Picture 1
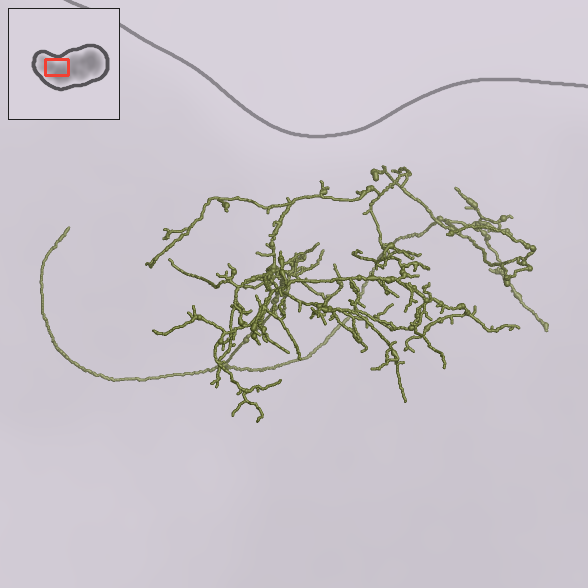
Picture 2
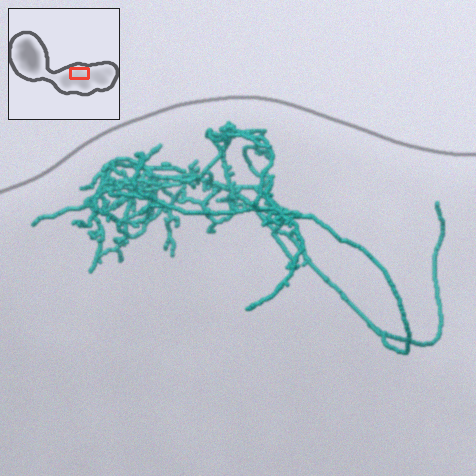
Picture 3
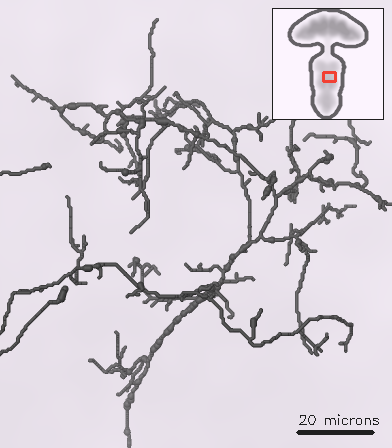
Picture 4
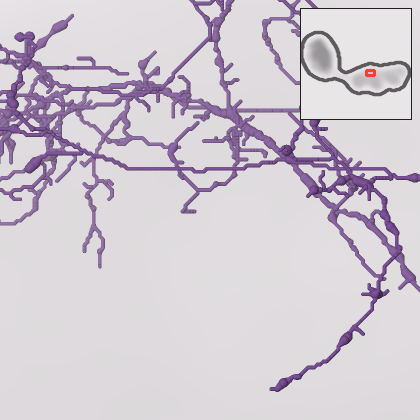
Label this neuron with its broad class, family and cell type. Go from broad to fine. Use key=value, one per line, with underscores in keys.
broad_class=nerve-cord intrinsic neuron
family=hemilineage 19B
cell_type=IN19B067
